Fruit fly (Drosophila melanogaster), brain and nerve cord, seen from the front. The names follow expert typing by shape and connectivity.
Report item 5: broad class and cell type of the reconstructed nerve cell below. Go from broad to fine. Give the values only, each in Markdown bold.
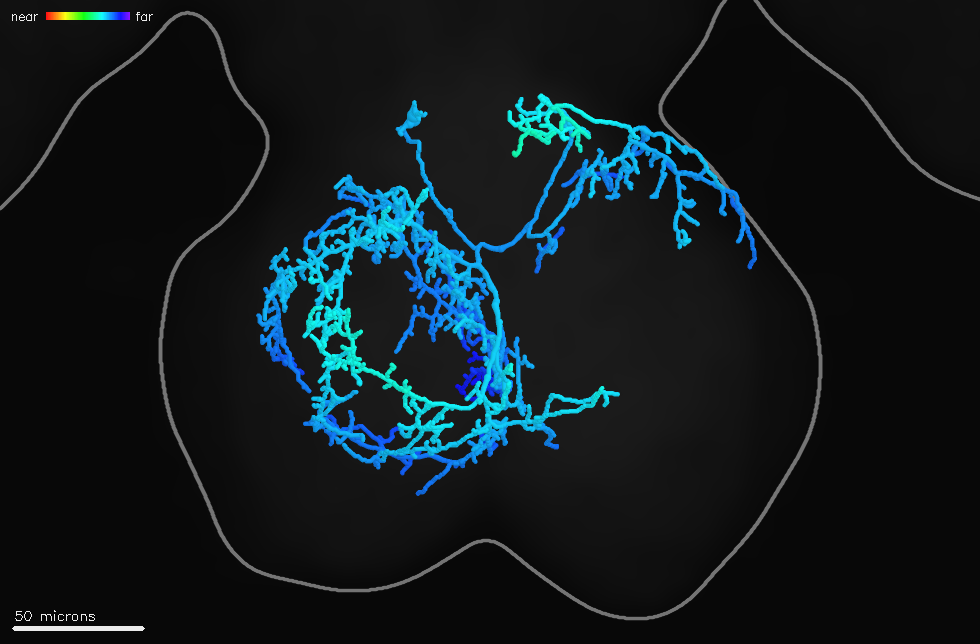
**nerve-cord intrinsic neuron**, **INXXX035**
